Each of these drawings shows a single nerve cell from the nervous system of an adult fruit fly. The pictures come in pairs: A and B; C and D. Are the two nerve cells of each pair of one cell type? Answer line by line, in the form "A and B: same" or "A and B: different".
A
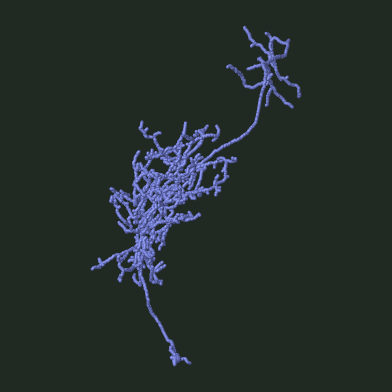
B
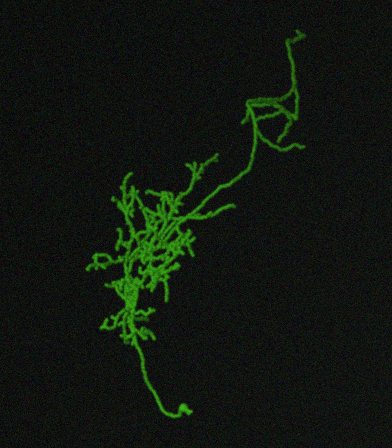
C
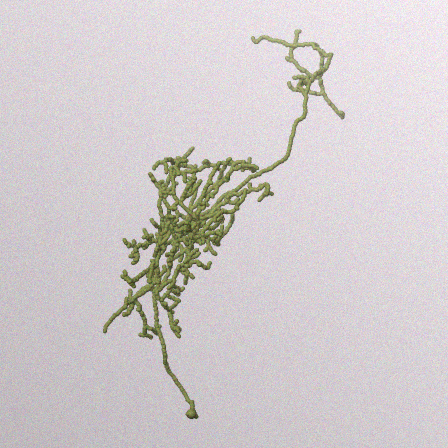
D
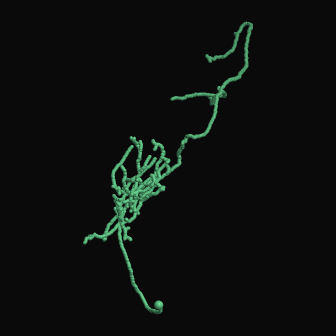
A and B: same
C and D: same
